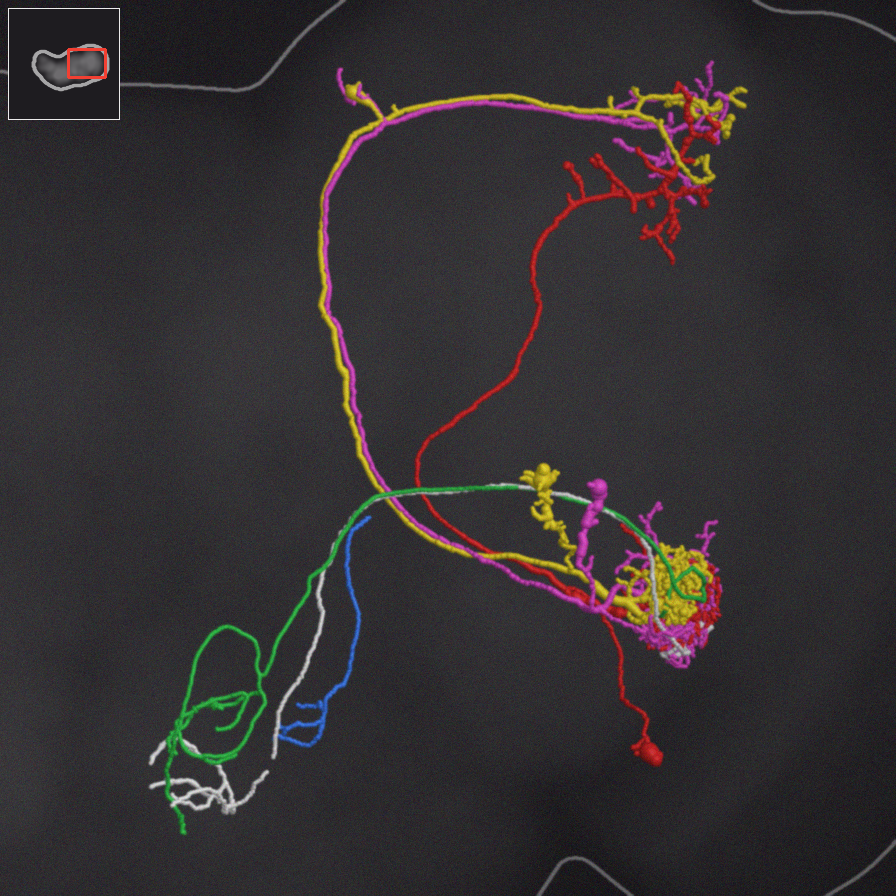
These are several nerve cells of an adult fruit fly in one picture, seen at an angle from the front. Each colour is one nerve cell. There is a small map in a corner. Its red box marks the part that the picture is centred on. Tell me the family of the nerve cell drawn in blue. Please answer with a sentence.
The family is class olfactory.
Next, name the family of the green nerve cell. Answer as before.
The family is class olfactory.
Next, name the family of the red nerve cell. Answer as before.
The family is hemilineage ALv1.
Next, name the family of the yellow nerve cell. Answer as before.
The family is hemilineage ALad1.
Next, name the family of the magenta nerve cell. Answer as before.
The family is hemilineage ALad1.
